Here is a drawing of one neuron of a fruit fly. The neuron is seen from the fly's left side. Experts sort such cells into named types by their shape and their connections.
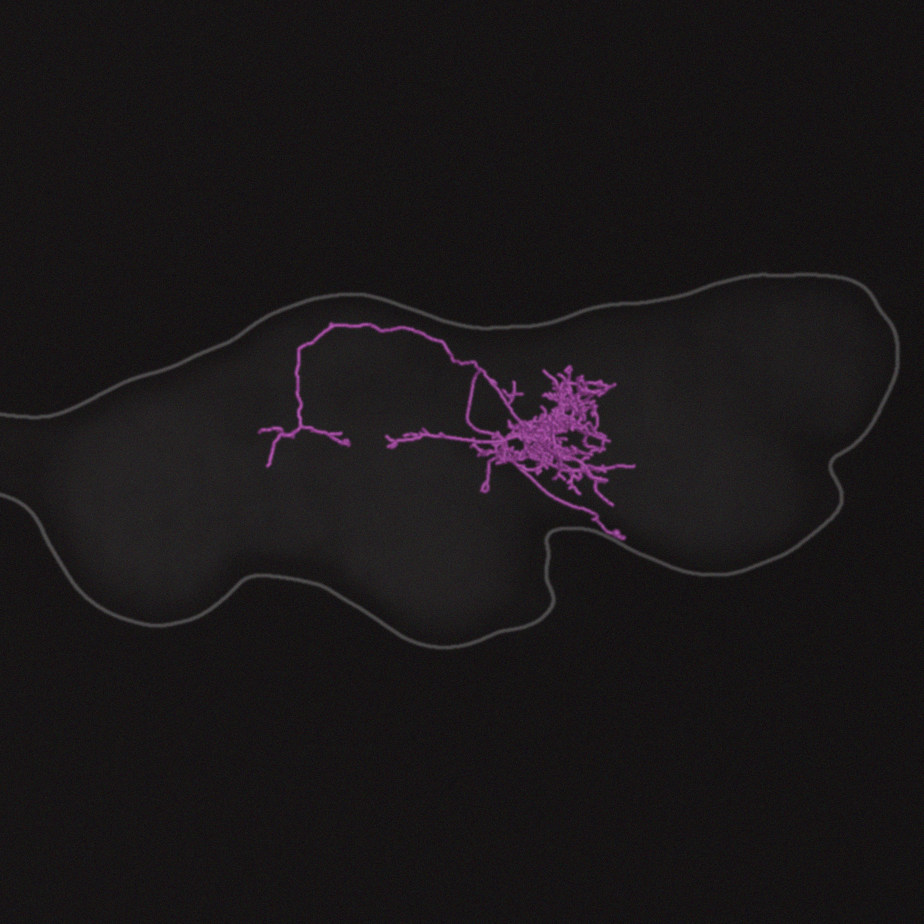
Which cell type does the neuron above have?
IN02A024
